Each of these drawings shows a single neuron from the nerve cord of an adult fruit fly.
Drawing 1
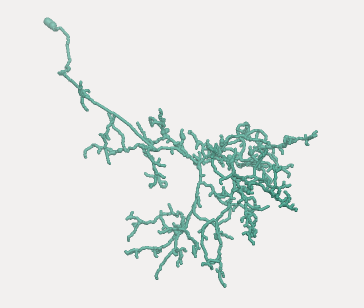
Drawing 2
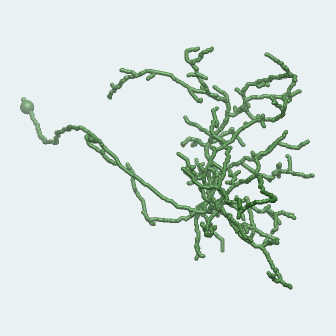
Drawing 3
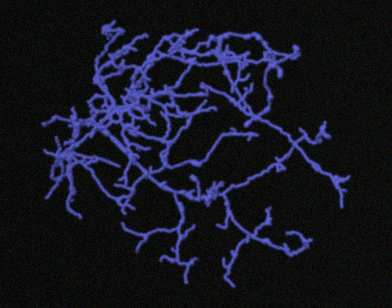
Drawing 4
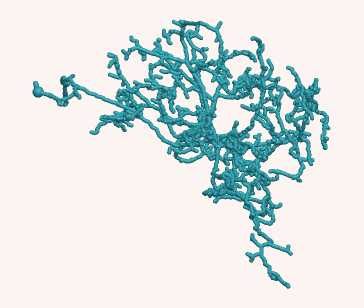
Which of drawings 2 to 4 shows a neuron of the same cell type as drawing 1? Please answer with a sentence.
Drawing 4 shows a neuron of the same cell type.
